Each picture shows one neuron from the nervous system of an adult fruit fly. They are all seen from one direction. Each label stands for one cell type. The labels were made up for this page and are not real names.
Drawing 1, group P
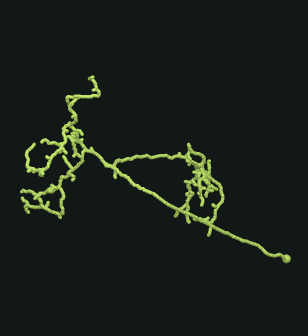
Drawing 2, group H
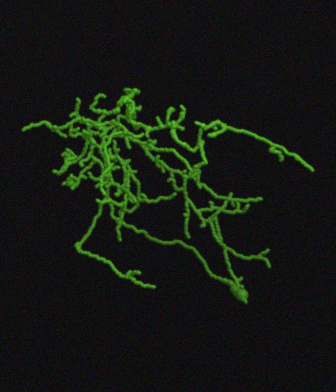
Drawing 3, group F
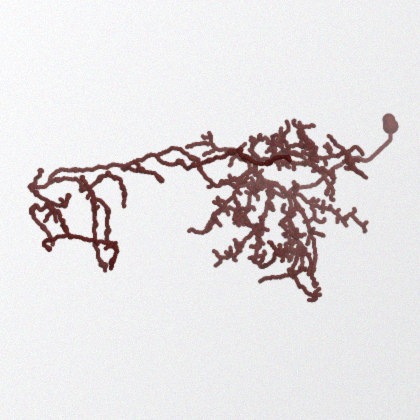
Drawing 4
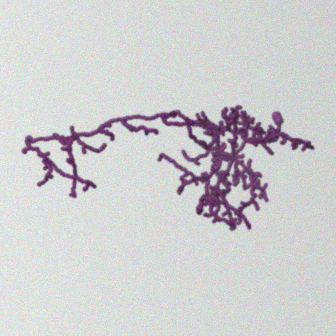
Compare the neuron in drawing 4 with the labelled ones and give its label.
group F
